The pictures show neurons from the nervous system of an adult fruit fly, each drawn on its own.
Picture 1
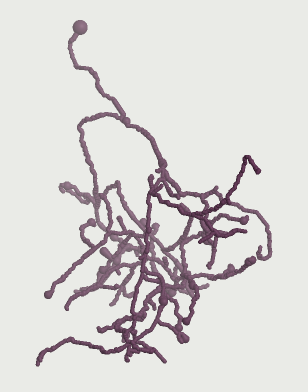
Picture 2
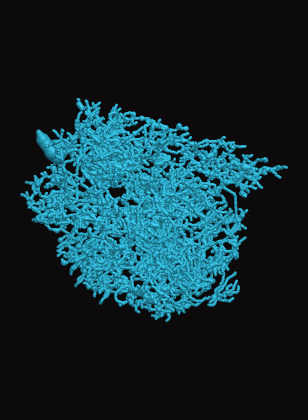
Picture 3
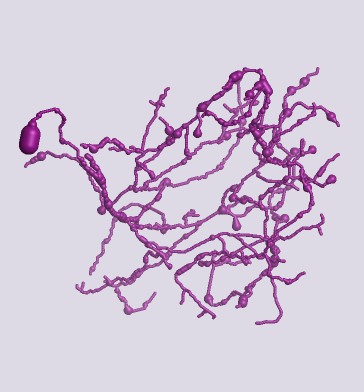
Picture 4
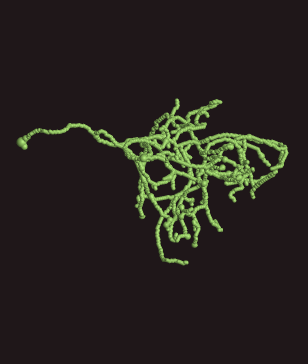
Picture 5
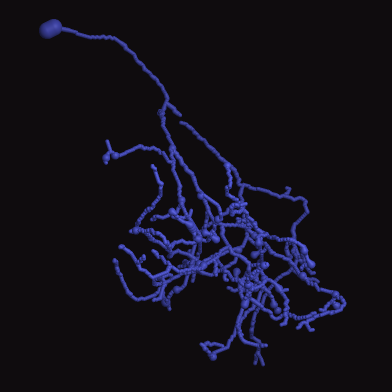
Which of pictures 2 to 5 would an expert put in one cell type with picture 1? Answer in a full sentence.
Picture 3, picture 4 and picture 5 are of the same cell type.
